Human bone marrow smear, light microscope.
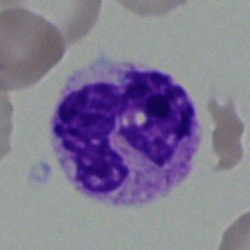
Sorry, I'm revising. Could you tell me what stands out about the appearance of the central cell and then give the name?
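Notice how deeply the nucleus is indented, with a pale cleft running up into it from below the centre. The cytoplasm is pale pinkish-lilac, scattered with fine pink-violet granules. Two small white dots lie over the nucleus near the centre. This is a segmented neutrophil.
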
